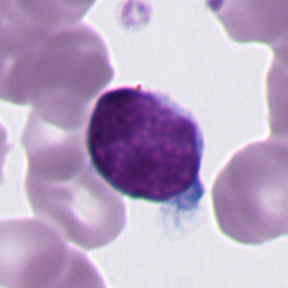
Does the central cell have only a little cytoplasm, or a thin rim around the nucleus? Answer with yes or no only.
Yes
